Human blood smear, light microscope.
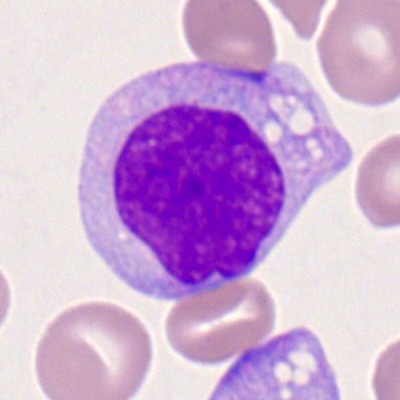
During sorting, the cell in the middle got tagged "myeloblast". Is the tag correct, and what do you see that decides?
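Outline mostly rounded, jutting out in a blunt point on the right side. Cytoplasm pale greyish blue, without coarse coloured granules. Several clear vacuoles clustered in the upper-right cytoplasm. Red cells pressing against top and bottom edges.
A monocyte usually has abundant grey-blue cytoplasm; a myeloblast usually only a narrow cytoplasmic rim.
The greyish-blue cytoplasm agrees with monocyte. Verdict: myeloblast does not fit; the cell is a monocyte.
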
